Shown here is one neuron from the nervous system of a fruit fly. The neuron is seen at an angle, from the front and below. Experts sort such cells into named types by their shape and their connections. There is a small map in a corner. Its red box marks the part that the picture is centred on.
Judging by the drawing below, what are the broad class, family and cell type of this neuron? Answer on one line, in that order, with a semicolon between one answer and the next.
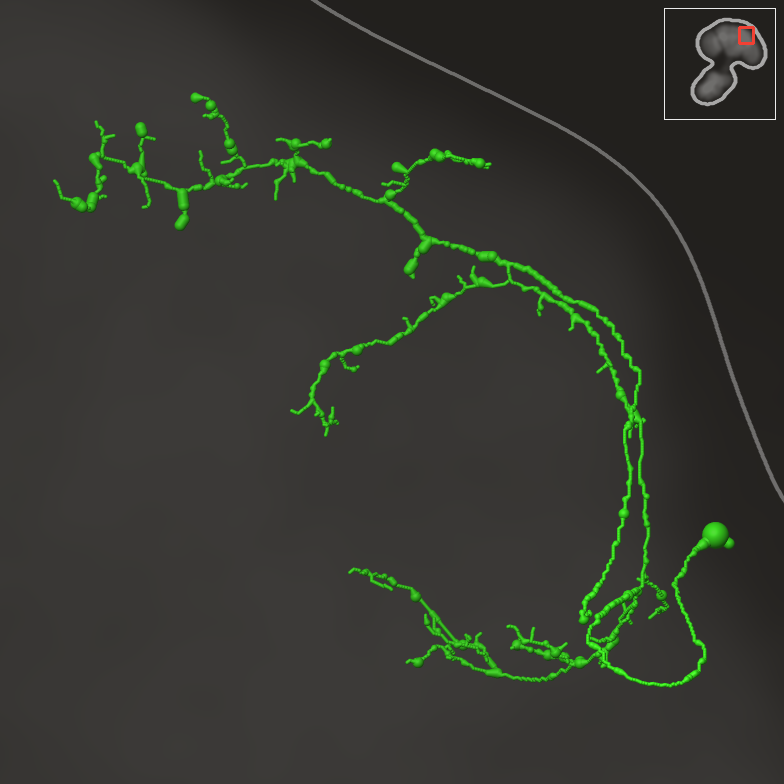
central-brain intrinsic neuron; hemilineage LHl1; LHAV4d1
